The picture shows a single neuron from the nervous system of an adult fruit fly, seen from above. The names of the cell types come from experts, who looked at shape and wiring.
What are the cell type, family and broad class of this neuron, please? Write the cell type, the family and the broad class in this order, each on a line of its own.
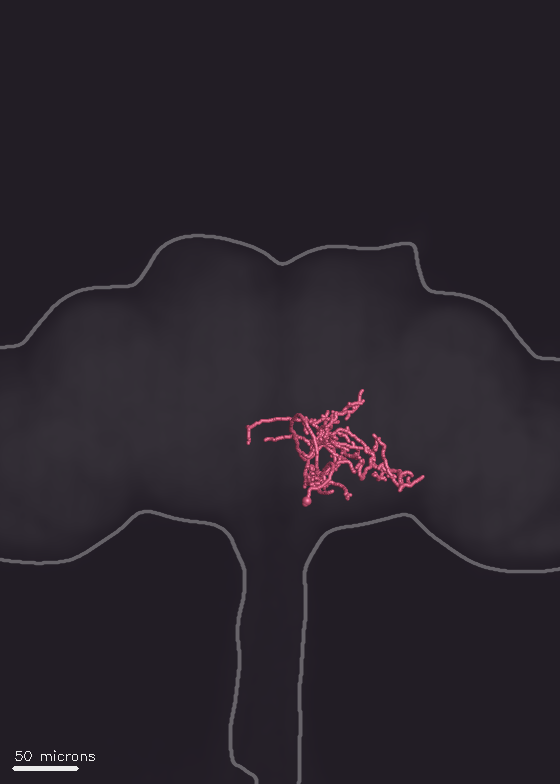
CB4038
hemilineage PSp2
central-brain intrinsic neuron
